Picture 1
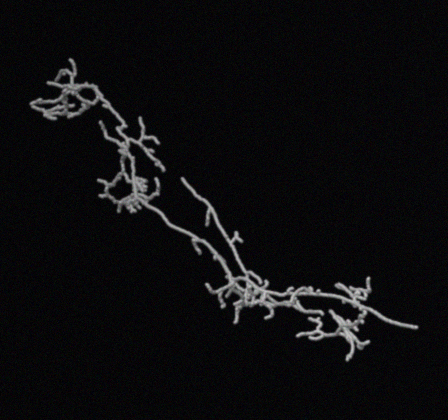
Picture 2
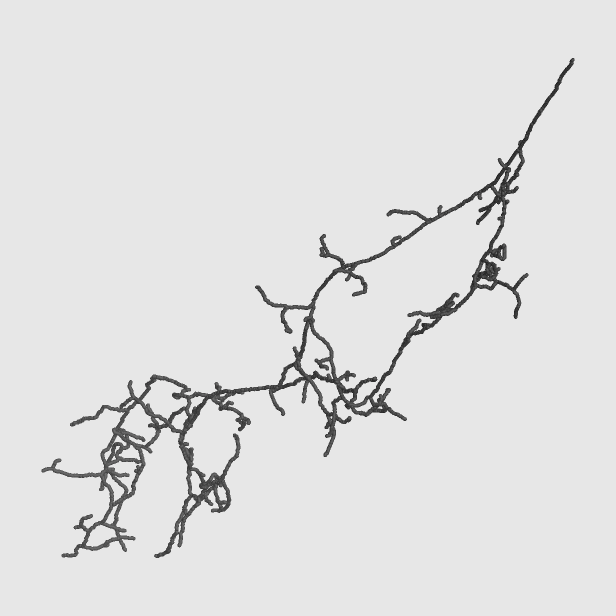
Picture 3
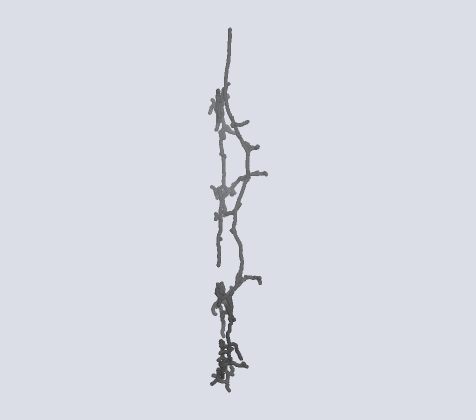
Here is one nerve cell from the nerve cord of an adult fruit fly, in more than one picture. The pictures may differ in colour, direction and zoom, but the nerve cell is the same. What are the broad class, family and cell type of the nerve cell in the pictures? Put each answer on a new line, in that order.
descending neuron
DNg
DNg68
